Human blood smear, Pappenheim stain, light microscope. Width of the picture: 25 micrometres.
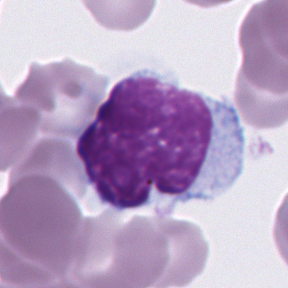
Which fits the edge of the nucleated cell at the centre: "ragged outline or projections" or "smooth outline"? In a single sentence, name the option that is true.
The cell is bounded by a rough outline.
